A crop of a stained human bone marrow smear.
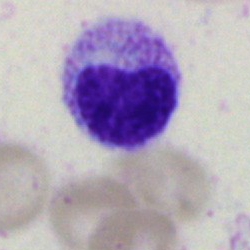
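Metamyelocyte, the middle cell in a stained human bone marrow smear. Its nucleus looks bean-shaped, shallowly indented along the upper border, and fills the lower part of the cell, touching its lower edge. Many small purple granules fill the cytoplasm, though just above the indentation there seems to be a pale, less granular patch.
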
